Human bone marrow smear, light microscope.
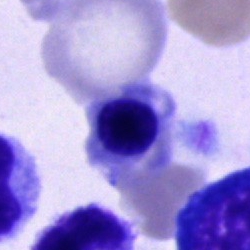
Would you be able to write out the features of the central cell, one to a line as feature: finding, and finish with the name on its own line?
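Nucleoli: none seen in nucleus
Cytoplasm: pale blue-violet
Cytoplasm width: greater right of nucleus than left
Granules: none visible in cytoplasm
Cell type: erythroblast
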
